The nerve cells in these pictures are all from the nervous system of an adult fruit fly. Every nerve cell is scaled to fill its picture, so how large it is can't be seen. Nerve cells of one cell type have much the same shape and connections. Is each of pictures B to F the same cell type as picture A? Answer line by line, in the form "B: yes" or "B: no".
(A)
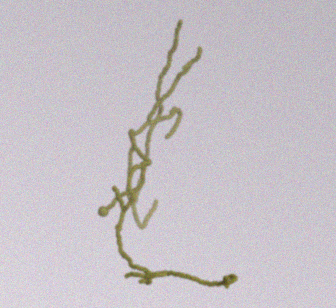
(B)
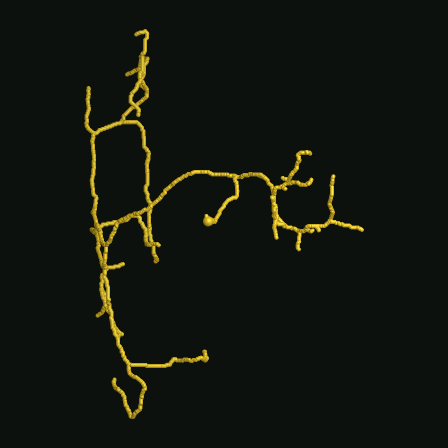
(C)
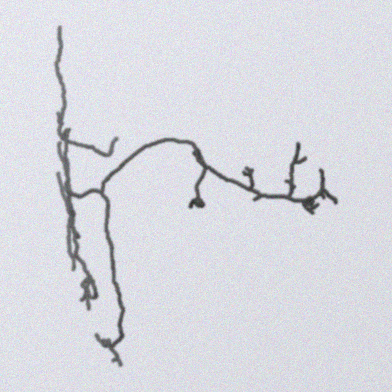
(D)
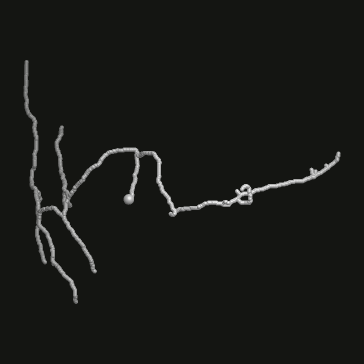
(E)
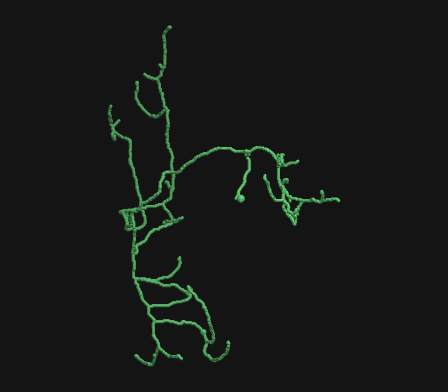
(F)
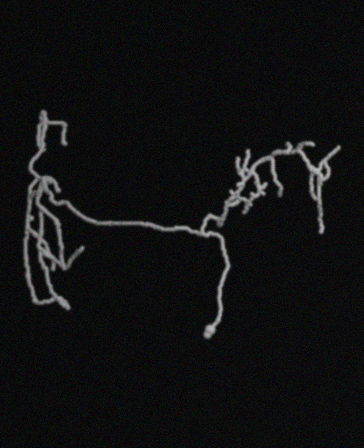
B: no
C: yes
D: yes
E: no
F: no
